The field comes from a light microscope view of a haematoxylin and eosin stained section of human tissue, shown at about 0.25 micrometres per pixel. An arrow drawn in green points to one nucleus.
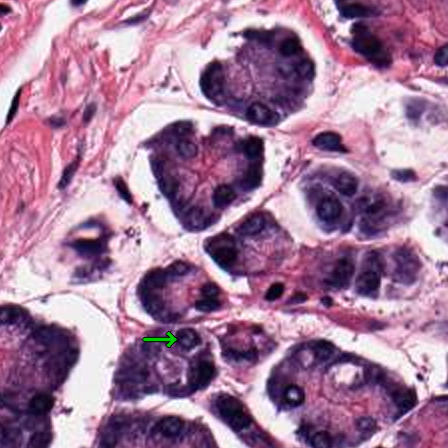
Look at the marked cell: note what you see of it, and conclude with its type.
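The nucleus is round, with a sharp dark rim and a paler interior. The cytoplasm around the nucleus is purple and coarse, with pale wispy patches next to the nucleus. The cell lies in a rounded cluster of similar cells, bordered by thin pink fibrous strands and clear spaces. The marked cell is a pancreatic acinar cell.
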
